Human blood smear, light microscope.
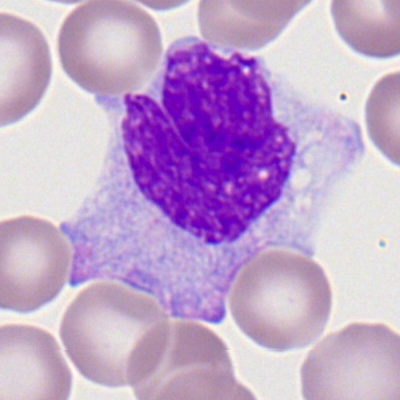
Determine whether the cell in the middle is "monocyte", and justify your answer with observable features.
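Two things decide it, I think: the folded nucleus, with a cleft on its left side between overlapping lobes, and the abundant pale grey-blue cytoplasm. So monocyte fits, and myeloblast does not.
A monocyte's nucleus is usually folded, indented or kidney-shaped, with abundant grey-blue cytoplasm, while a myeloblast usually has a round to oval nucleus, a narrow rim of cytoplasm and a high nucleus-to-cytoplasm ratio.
The chromatin, dark purple and coarse with small paler spots, also leans away from myeloblast.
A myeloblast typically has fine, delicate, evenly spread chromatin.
Then the cytoplasm has a fine, dusty granularity, with no large coarse granules.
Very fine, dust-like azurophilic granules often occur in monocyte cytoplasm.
A few small clear vacuoles sit to the right of the nucleus.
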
